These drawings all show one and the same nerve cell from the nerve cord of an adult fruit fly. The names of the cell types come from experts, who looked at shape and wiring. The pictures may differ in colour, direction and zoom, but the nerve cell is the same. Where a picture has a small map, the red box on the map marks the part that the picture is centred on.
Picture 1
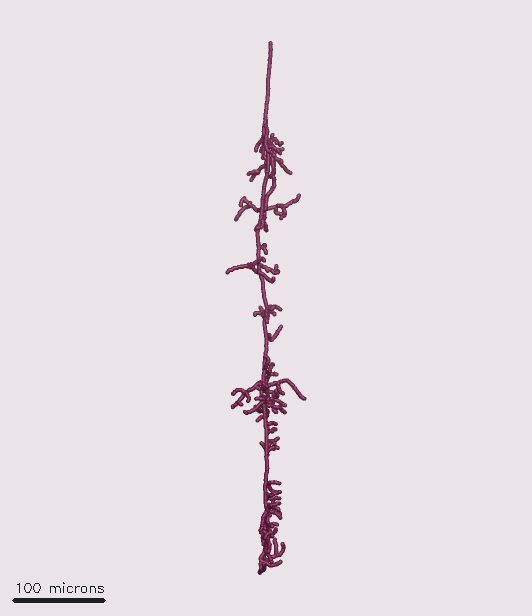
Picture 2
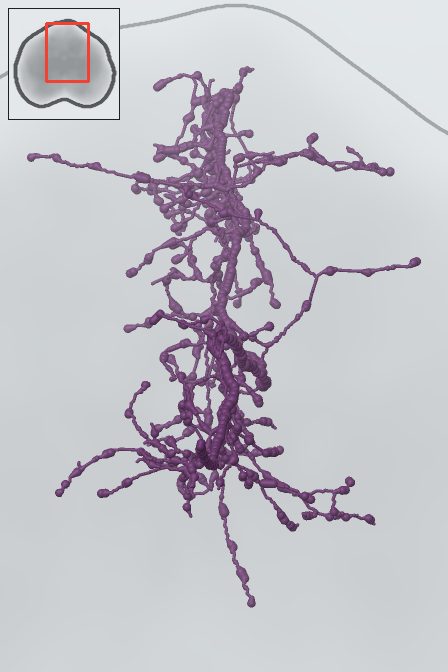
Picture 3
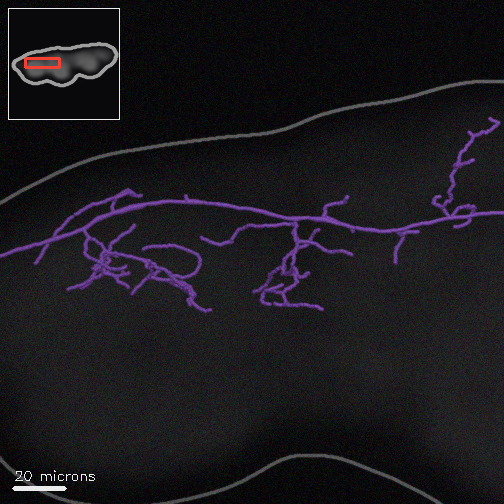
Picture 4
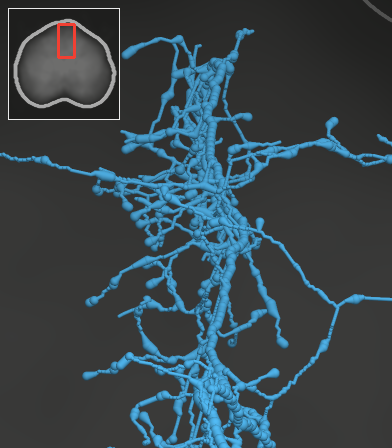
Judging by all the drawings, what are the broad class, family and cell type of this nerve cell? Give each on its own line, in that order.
descending neuron
hemilineage PSp2
DNp13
